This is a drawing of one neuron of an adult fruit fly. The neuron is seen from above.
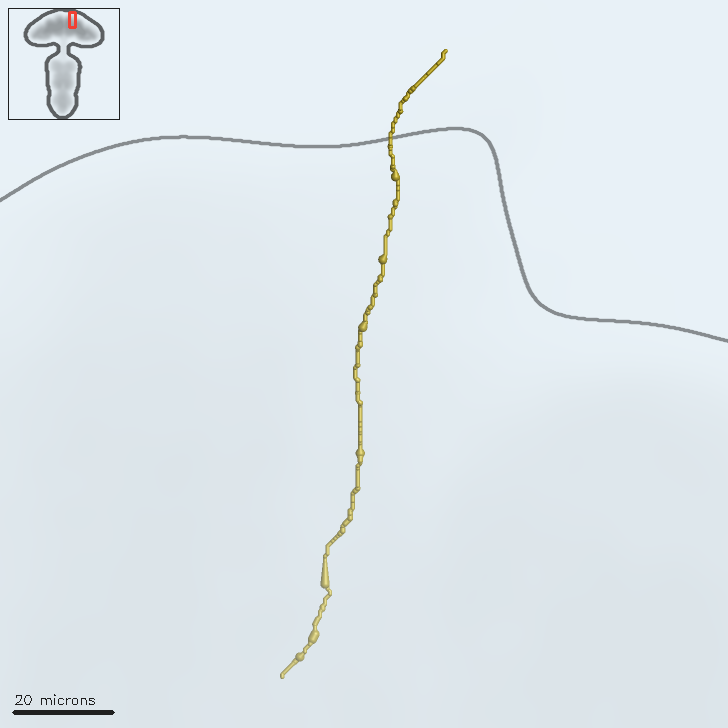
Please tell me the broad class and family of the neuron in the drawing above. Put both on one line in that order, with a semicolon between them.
sensory neuron entering the brain; class mechanosensory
